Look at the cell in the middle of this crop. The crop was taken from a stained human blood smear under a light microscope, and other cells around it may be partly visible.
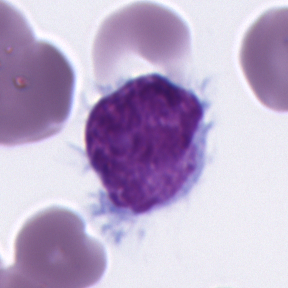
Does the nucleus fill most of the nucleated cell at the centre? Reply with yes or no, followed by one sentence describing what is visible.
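Yes. The cytoplasm forms only a scant rim around the nucleus.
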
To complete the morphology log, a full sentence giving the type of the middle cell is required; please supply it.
The cell featured at the centre of this crop is a hairy cell.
